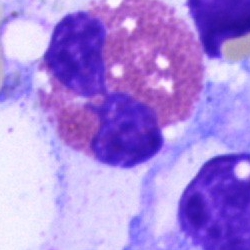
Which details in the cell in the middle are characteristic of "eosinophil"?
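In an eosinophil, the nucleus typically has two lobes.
This nucleus is divided into two lobes, which lie toward the left and lower part of the cell, so that much fits.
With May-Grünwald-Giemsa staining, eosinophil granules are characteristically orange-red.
The coarse pink-orange granules packing the cytoplasm here are close to that colour.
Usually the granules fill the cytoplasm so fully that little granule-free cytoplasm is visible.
What sits less easily with that is the upper right part of the cell, which is filled with cytoplasm and holds most of several small clear spots. Taken together, the cell is an eosinophil.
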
